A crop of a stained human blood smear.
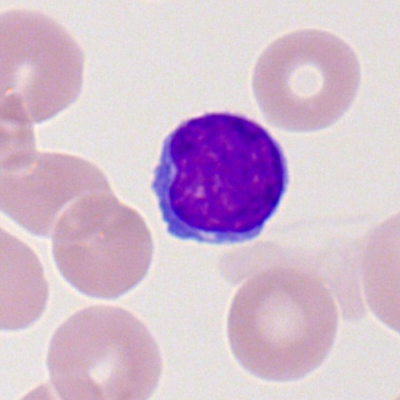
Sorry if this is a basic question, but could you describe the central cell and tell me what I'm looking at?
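The cell has a roughly round outline. A shallow notch marks the left side of the nucleus, and the chromatin is dark purple and coarsely clumped. No nucleoli are visible. This is a lymphocyte.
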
